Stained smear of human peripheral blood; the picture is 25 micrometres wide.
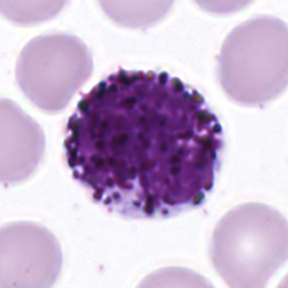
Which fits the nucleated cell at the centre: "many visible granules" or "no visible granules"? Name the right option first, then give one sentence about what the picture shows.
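Many visible granules. The cytoplasm is packed with coarse, dark purple-black granules.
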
